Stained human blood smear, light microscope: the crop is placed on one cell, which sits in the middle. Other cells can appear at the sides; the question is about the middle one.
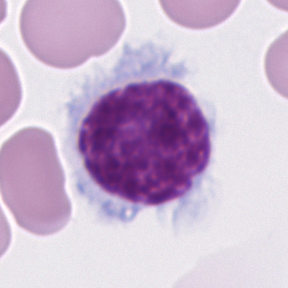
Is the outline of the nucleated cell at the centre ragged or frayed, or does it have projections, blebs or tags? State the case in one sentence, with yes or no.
Yes, this cell's edge is broken by ragged or frayed parts, projections, blebs or tags.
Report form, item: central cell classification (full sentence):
The cell at the heart of this crop is a hairy cell.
